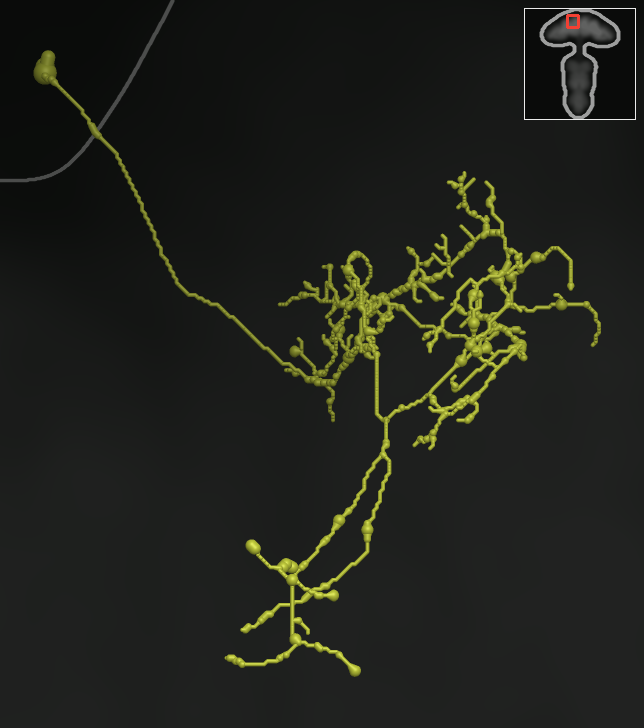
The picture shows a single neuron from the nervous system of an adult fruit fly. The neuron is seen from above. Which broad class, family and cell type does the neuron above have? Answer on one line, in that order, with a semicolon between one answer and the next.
central-brain intrinsic neuron; hemilineage EBa1; CRE055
